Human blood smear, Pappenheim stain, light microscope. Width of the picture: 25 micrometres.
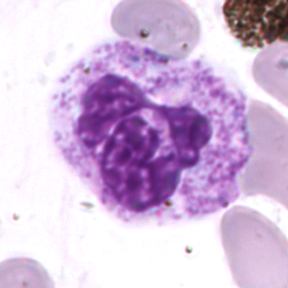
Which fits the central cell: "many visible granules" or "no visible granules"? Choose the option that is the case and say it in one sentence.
There is a large number of visible granules in the cell's cytoplasm.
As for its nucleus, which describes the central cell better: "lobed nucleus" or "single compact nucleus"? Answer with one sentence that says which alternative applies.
This cell has a nucleus made up of distinct lobes.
